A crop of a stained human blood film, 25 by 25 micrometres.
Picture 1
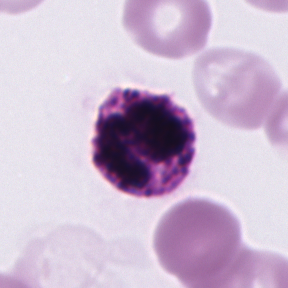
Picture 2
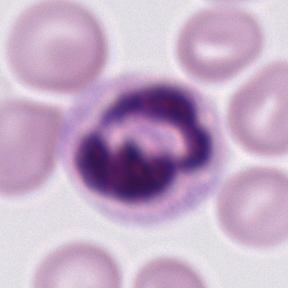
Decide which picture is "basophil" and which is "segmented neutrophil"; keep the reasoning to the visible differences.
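Picture 1 is a basophil; picture 2 is a segmented neutrophil.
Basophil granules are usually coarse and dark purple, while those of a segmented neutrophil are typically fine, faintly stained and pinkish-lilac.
Coarse dark purple granules lie over the whole of the cell in picture 1, including over the nucleus, whereas the cytoplasm in picture 2 holds only fine, faint granules.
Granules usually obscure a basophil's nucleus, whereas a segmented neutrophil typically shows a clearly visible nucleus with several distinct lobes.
The nucleus in picture 2 curves around a pale central area of cytoplasm. The cytoplasm is pale pinkish-lilac in picture 2, while in picture 1 only a little pale pinkish cytoplasm shows between the granules and the nucleus.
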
